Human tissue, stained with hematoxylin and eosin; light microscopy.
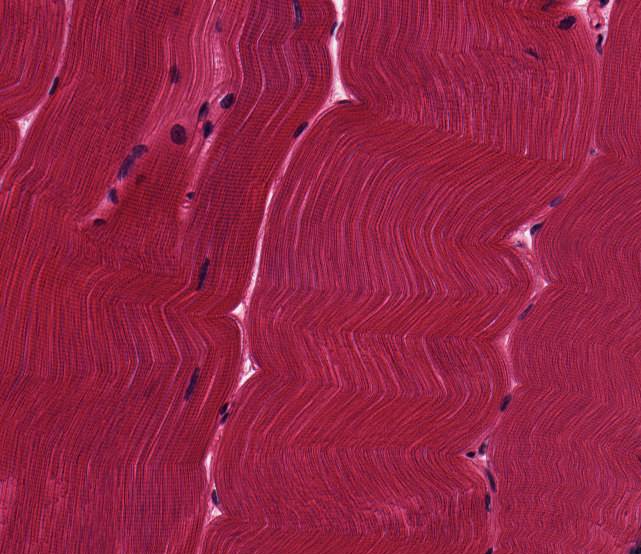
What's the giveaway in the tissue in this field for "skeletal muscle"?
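Skeletal muscle, then, so let me see what agrees with it and what doesn't. The dark purple, elongated nuclei lie at the edges of the fibres, beside the clefts between them.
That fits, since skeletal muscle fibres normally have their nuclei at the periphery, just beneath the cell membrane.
What sits less easily is the middle of the field, where the striations are bent into sharp zigzag folds.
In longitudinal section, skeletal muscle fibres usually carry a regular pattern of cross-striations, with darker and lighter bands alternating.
Beyond that, nuclei are sparse against the large area of fibre cytoplasm, and that cytoplasm stains deep red-pink throughout.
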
